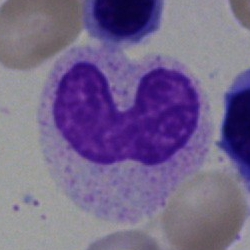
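Band neutrophil, central cell. Nucleus deeply indented from upper side; kidney shape. Nucleus one continuous mass, no separate lobes. Chromatin coarse, clumped, dark purple. Fine pink-violet granules scattered throughout cytoplasm.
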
